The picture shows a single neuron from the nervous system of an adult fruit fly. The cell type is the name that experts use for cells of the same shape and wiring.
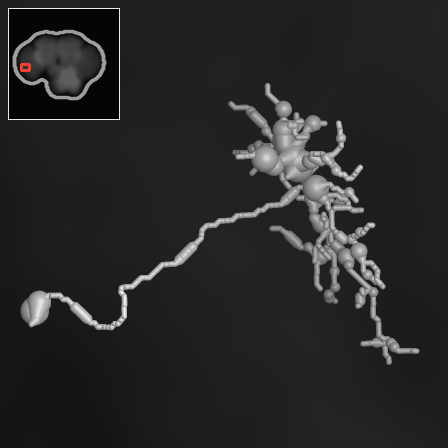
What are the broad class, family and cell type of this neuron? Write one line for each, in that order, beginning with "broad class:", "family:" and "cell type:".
broad class: optic-lobe intrinsic neuron
family: Dm
cell type: Dm8a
